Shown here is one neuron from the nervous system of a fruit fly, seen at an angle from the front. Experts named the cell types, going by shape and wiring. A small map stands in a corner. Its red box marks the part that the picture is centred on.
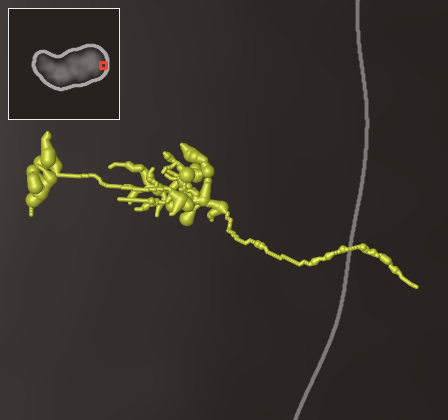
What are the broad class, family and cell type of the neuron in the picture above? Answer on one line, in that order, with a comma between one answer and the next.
optic-lobe intrinsic neuron, L, L5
